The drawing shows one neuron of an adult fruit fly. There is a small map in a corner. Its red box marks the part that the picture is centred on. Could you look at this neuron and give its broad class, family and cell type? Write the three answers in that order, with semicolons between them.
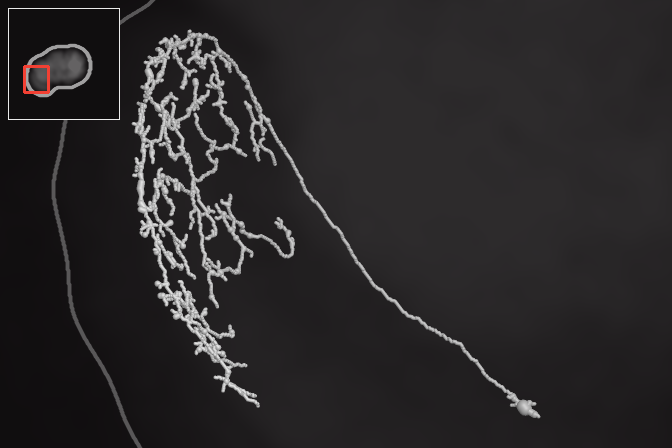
optic-lobe intrinsic neuron; Cm; Cm-DRA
